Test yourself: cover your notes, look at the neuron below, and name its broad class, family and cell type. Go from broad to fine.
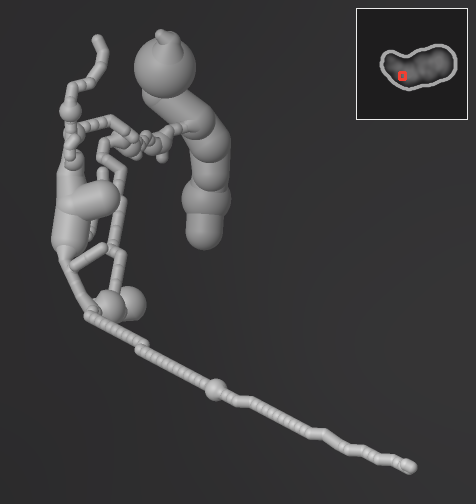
optic-lobe intrinsic neuron; L; L5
